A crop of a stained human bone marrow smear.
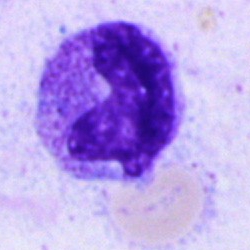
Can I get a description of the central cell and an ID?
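Outline: roughly round. Nucleus: a thick, curved band whose deep notch opens toward the left. Cytoplasm: pale lilac, most abundant on the left side of the cell, with no vacuoles seen. Name: band neutrophil.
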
